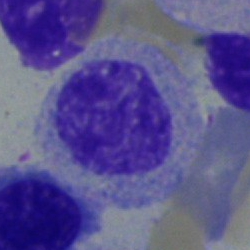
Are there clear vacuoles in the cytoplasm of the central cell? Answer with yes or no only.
No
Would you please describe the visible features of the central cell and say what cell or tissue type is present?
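Look first at the outline: it is round and smooth. Around the nucleus, on every side, runs a moderate rim of cytoplasm. That cytoplasm is pale grey-blue, and looked at closely its texture is fine, dusty and granular. This is a myelocyte.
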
